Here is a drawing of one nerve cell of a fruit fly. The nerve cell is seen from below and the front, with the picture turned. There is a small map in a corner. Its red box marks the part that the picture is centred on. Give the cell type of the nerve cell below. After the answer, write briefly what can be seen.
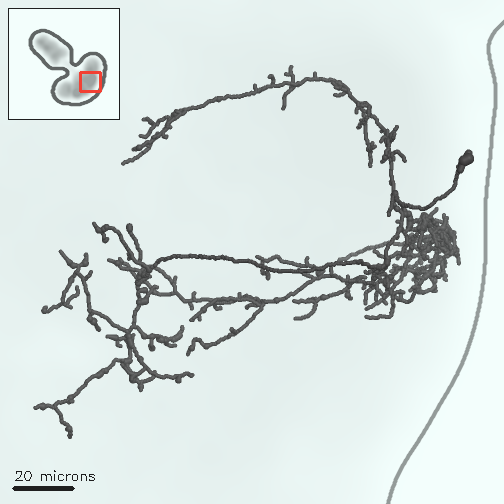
It is of cell type CB3931. It is a central-brain intrinsic neuron. It is in the brain and does not reach the nerve cord. From left to right in the picture it spans about 150 microns. Dozens of branch ends can be seen.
